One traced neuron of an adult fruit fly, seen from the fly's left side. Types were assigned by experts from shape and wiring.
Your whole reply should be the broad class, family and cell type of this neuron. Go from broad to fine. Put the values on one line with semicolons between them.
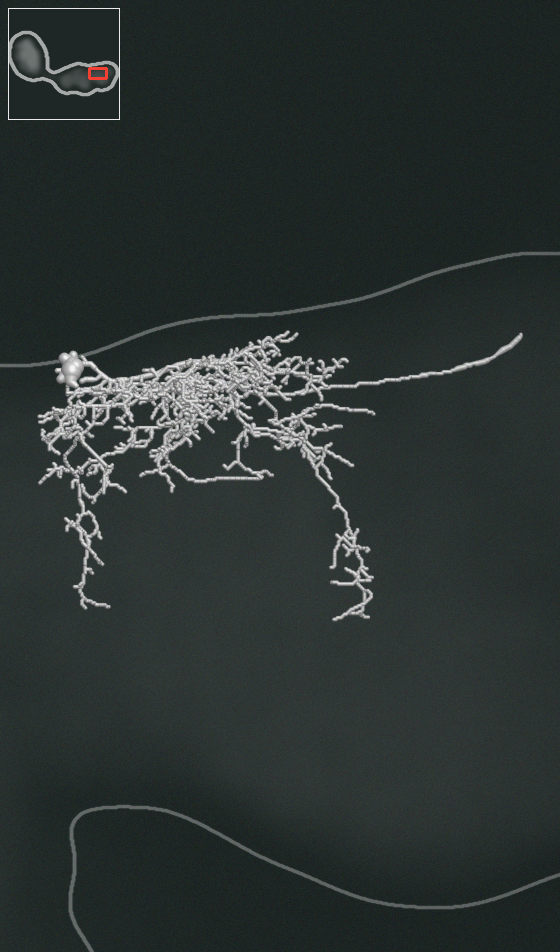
motor neuron of the nerve cord; MNad; MNad24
